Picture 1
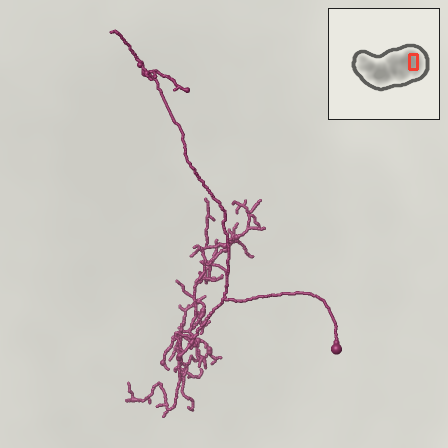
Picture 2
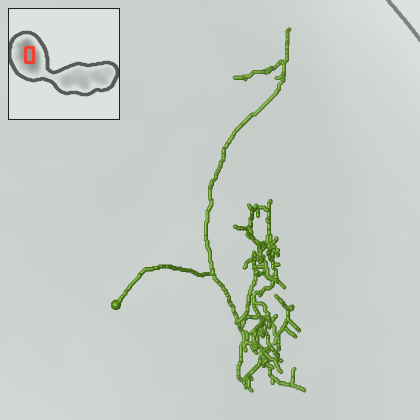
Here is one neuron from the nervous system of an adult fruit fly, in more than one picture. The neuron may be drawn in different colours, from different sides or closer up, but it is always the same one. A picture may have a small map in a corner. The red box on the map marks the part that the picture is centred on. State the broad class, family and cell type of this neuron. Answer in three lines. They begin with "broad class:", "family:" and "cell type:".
broad class: visual projection neuron
family: LC
cell type: LC27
